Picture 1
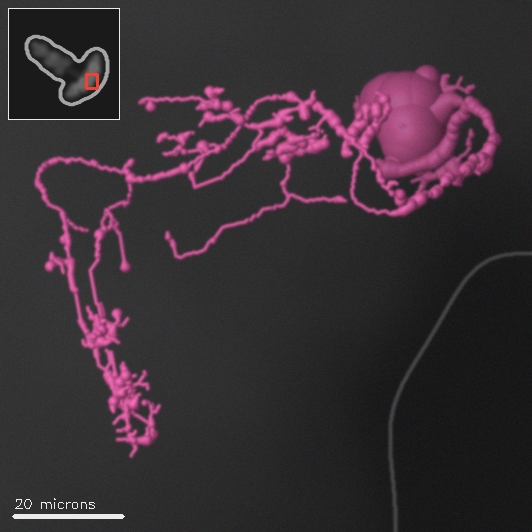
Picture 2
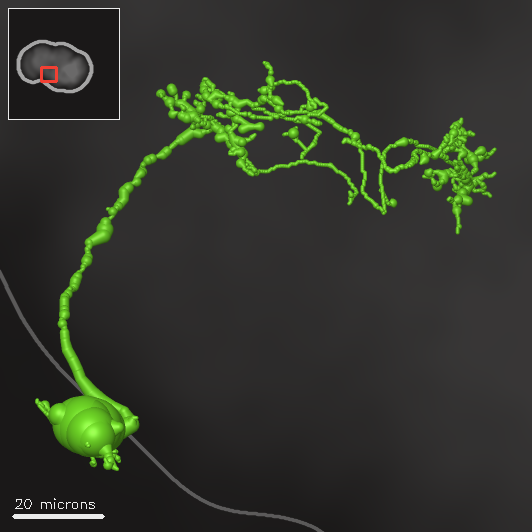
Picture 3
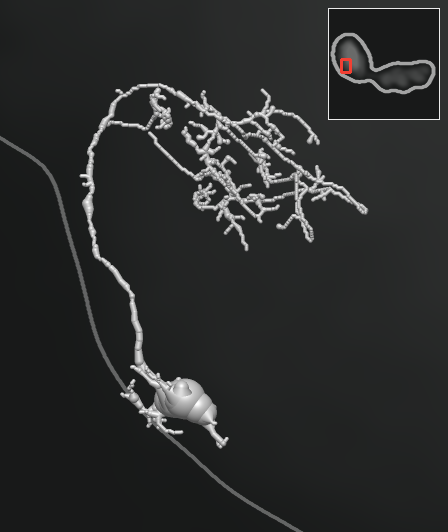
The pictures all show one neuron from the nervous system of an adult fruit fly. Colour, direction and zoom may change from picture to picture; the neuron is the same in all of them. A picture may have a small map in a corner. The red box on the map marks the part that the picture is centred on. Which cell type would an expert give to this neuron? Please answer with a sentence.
The cell type is ISN.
